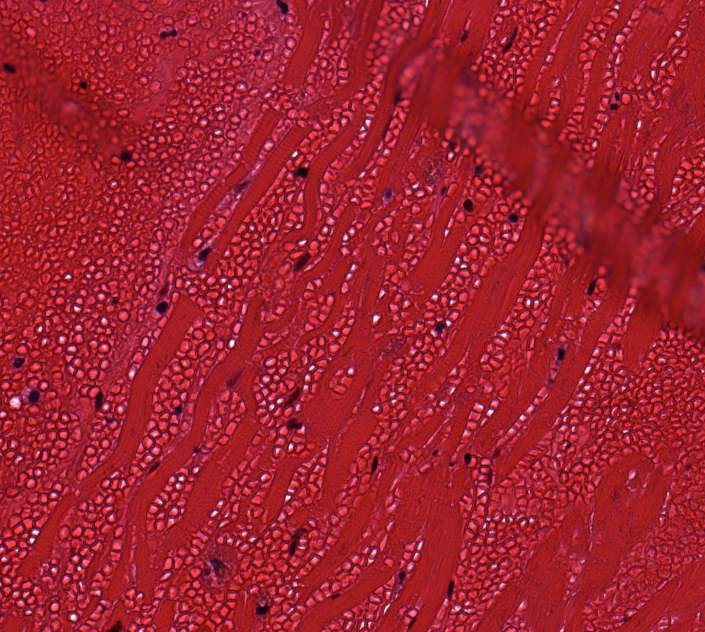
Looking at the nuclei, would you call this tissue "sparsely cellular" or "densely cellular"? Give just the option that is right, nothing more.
Sparsely cellular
